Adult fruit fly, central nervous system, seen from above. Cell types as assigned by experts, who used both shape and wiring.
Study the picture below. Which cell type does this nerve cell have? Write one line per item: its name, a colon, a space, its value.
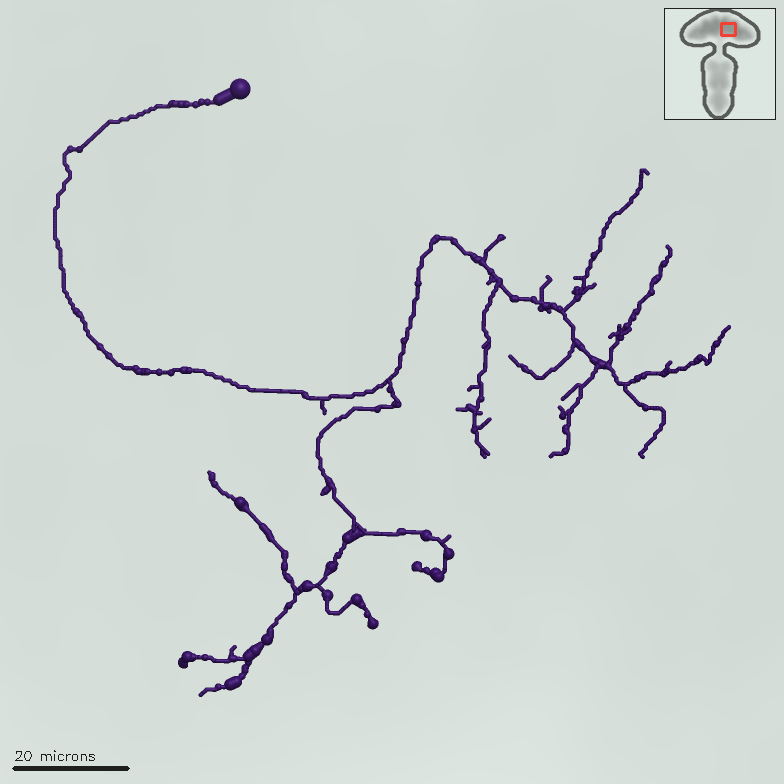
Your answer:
cell type: CB3103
